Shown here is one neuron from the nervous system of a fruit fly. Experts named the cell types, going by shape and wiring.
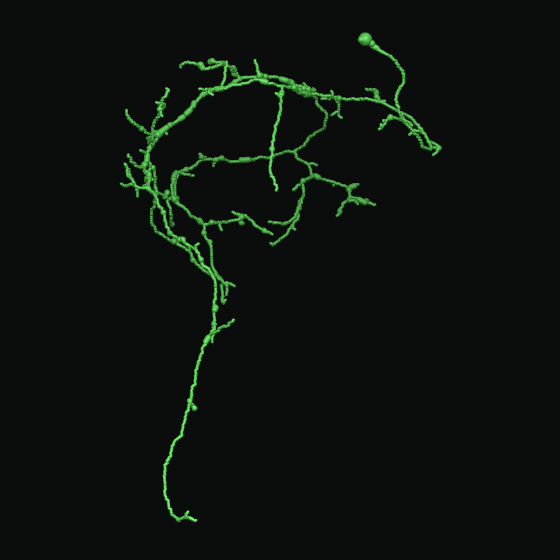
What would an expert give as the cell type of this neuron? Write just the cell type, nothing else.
IN03A051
